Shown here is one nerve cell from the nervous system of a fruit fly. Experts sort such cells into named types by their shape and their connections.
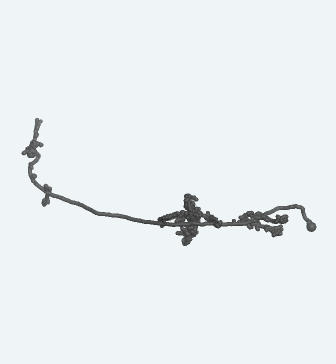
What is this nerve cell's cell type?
ANXXX178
